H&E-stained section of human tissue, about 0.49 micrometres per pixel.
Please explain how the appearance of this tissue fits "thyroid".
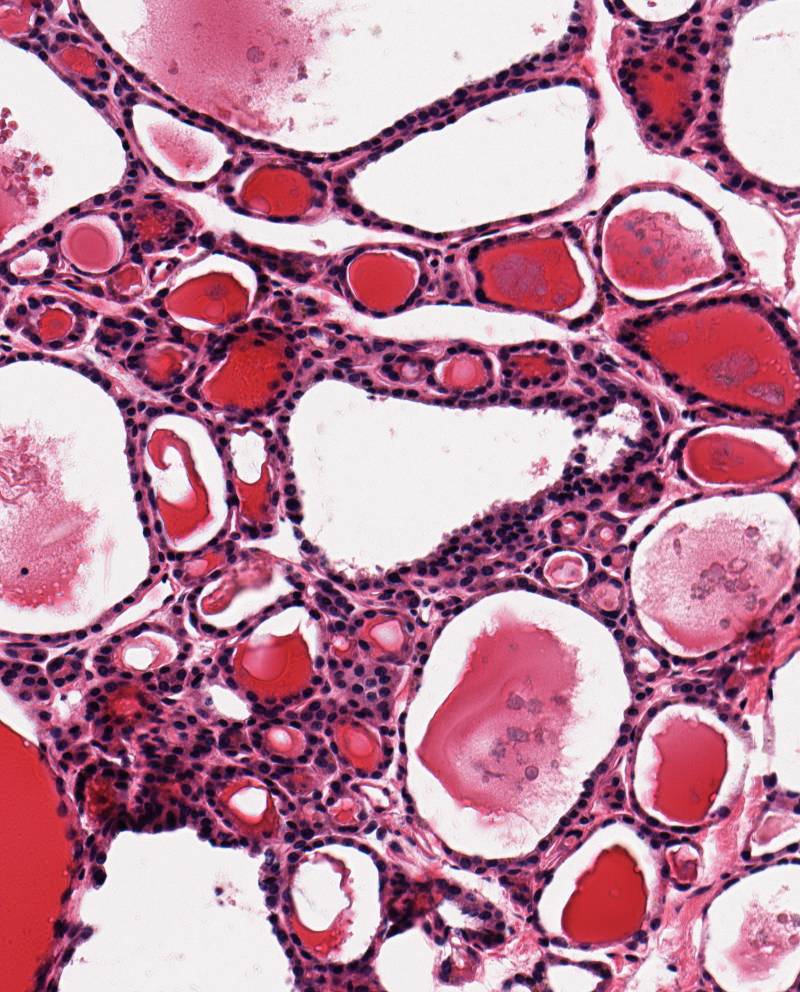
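The tissue is thyroid.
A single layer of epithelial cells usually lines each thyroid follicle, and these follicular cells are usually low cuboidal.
Here the lining is one layer of low cuboidal to flattened cells with small, dark, round nuclei, smooth and with no papillary projections into the lumens.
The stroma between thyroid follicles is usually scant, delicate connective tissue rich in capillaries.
In keeping with this, thin strands of pink fibrous stroma with scattered spindle-shaped nuclei separate the follicles. Colloid is uneven: most smaller follicles are filled with deep red homogeneous colloid, while many larger ones hold only pale pink or largely empty-looking colloid.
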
